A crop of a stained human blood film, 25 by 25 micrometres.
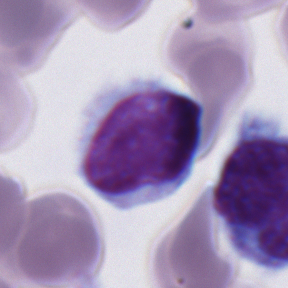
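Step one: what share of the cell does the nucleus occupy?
Most of it, with the nucleus measuring about 12 by 8 micrometres.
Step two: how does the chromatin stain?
Dense, dark purple.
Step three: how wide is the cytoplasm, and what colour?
Only a narrow rim around the nucleus, pale blue.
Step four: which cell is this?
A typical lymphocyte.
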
